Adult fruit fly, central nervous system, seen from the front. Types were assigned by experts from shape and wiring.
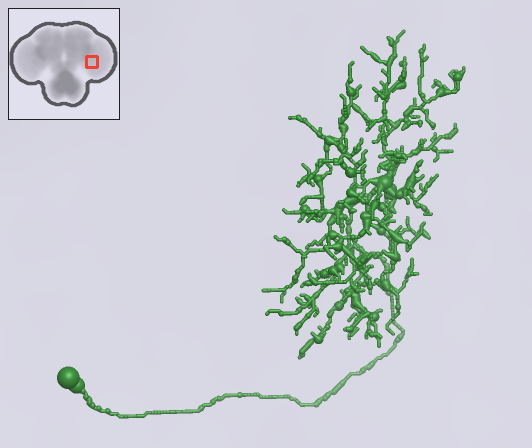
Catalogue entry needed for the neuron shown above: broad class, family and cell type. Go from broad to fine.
optic-lobe intrinsic neuron; Pm; Pm1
